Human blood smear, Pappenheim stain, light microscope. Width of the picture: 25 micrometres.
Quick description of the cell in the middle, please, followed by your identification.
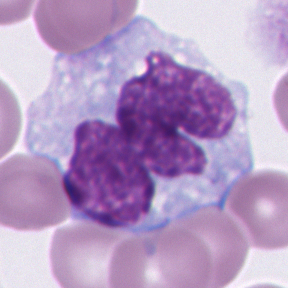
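Look first at the outline: it is irregular, with angular, slightly scalloped edges. Inside, the chromatin has a lacy look, with darker strands and small pale spaces between them. Now the cytoplasm, which is a pale grey-blue. Many small pale spots across it give it a mottled appearance. Put together, this is a monocyte.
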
